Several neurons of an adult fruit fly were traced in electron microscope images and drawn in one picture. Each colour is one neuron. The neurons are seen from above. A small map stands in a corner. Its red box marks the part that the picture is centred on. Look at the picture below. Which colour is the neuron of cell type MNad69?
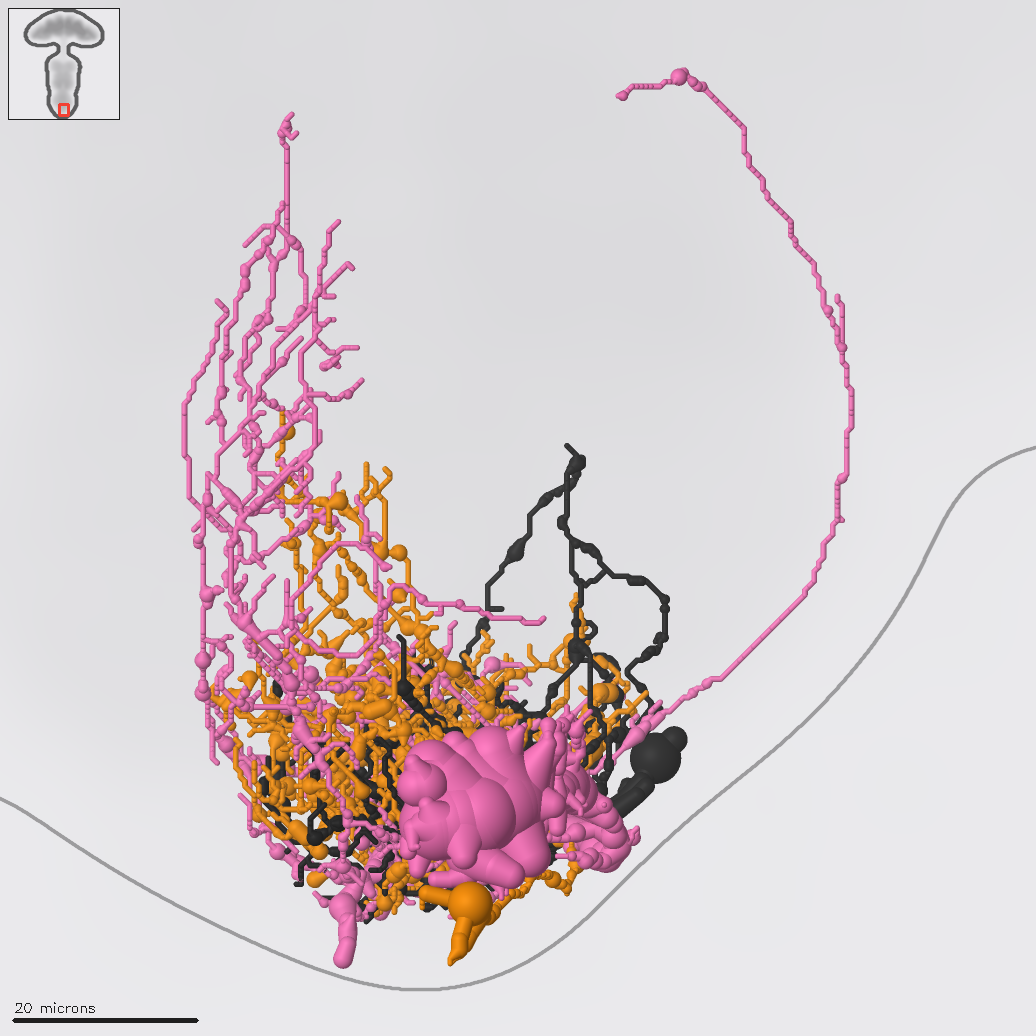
pink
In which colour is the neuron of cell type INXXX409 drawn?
black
